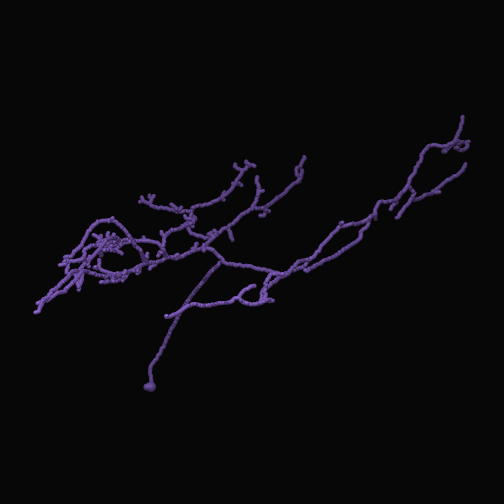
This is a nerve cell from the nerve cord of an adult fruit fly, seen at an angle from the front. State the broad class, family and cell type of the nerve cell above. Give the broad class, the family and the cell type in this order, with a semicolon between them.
ascending neuron; hemilineage 07B; IN07B063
